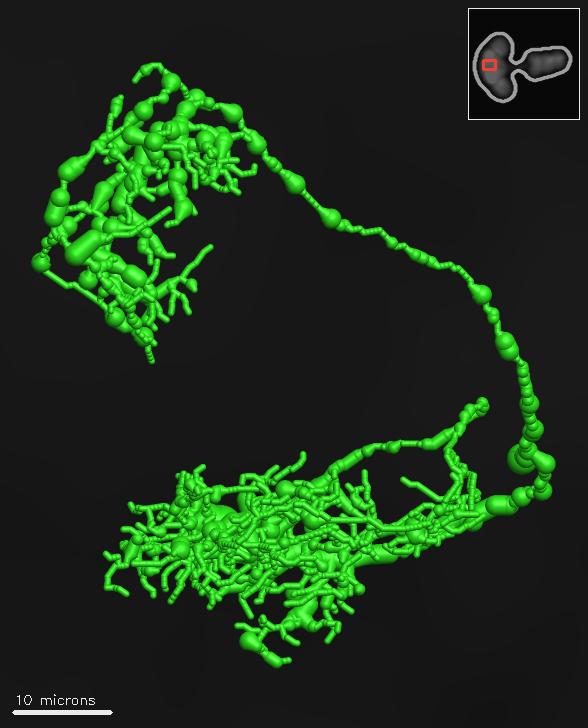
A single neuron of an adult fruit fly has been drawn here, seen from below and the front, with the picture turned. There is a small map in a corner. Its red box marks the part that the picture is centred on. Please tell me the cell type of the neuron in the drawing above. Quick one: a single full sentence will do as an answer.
The single neuron here is of type hDeltaI.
